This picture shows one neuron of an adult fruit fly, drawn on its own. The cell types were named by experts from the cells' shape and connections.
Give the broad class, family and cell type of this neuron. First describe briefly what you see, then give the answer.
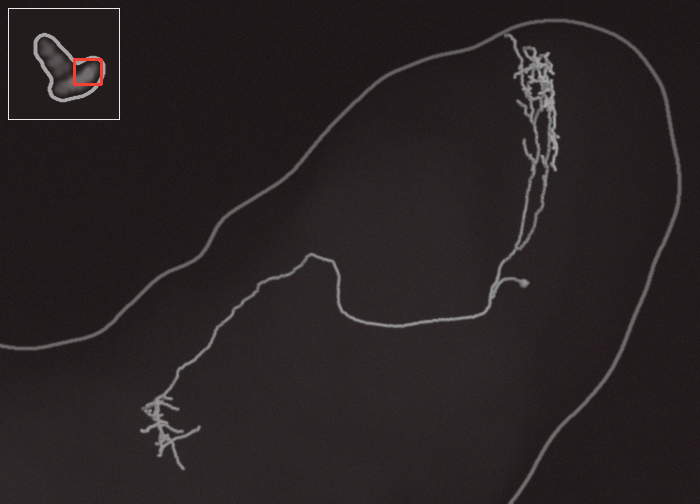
The cell body is on the right of the picture. In this view it is about as wide as it is tall. This is a visual projection neuron. Its family is MeVP. Its cell type is MeVP58.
